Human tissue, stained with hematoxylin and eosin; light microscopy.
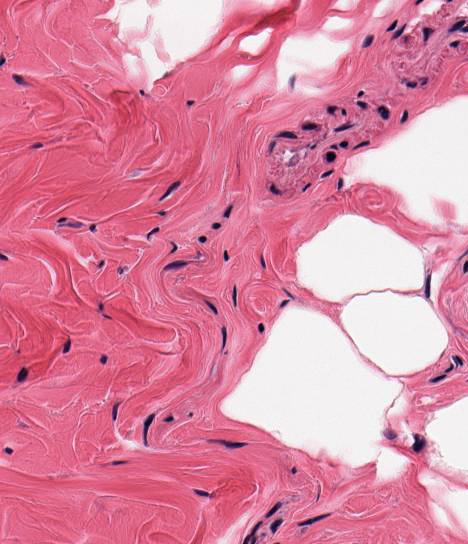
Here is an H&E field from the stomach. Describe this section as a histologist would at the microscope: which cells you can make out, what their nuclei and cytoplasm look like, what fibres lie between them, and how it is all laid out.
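Mostly dense collagenous connective tissue, bundles running in many different directions. Bundles thick, wavy, bright pink. Fibroblast nuclei sparse, dark, thin spindles between bundles. Along right edge, a group of adipocytes, seen as empty clear spaces outlined by thin membranes.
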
